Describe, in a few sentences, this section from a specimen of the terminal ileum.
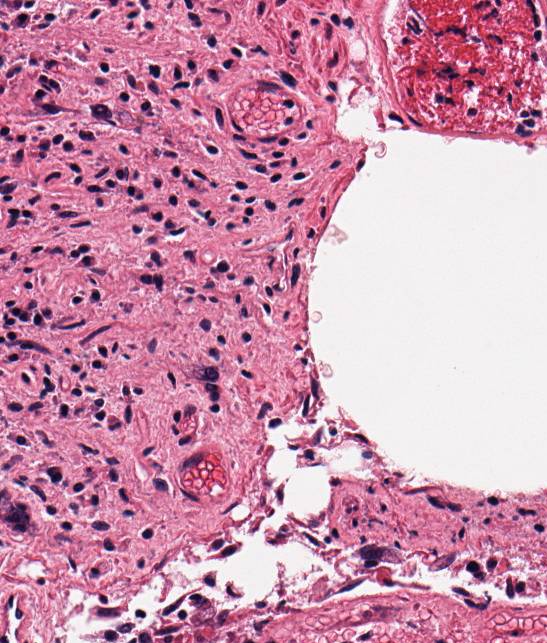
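On the left you've got pink fibrous stroma, and a big empty space takes up much of the right half. That stroma is made of pink, wavy collagen fibres. Lots of small dark nuclei, oval to spindle-shaped, are scattered through it. There are no glands or epithelium in this field.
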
